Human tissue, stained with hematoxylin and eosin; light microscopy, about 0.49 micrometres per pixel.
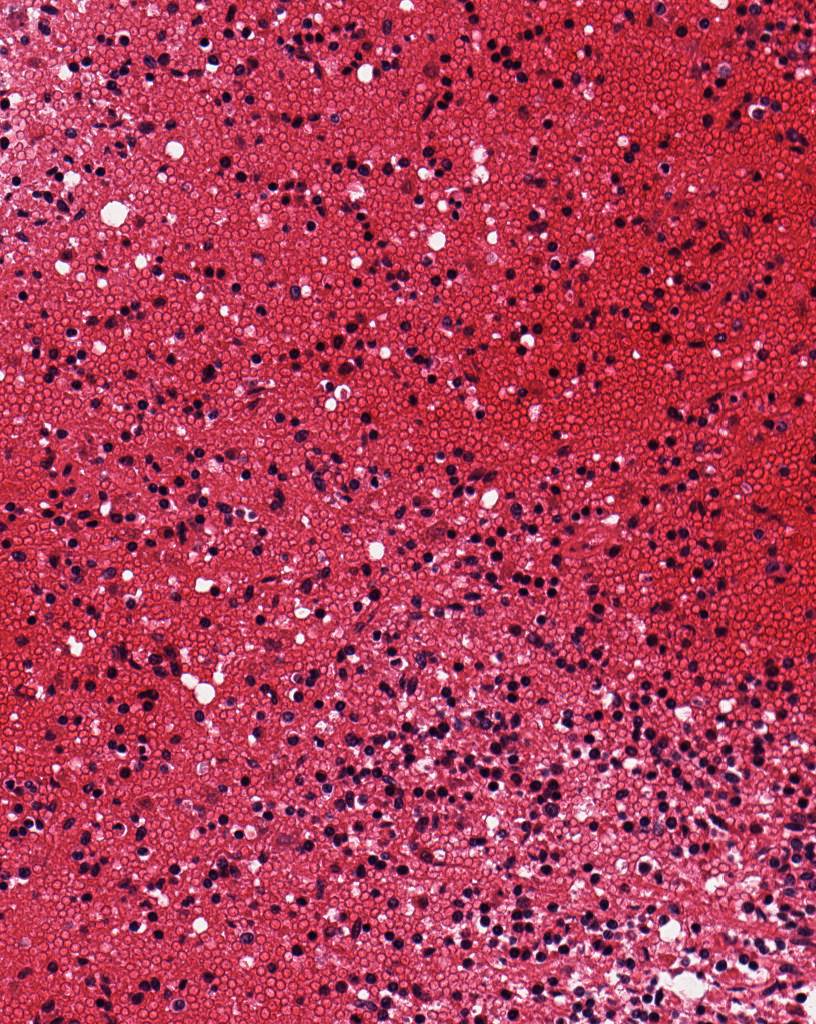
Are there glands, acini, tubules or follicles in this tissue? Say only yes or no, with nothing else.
No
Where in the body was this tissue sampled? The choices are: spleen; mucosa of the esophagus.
spleen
